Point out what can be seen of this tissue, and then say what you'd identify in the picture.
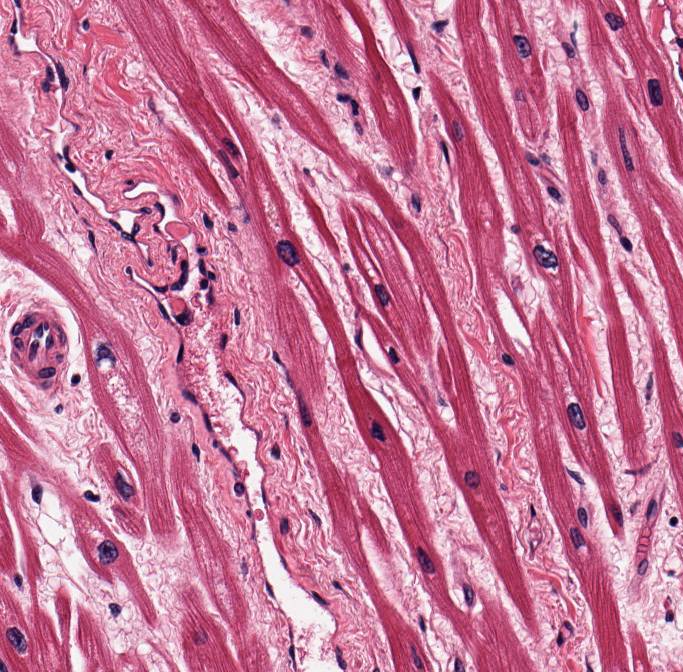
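Long eosinophilic muscle fibres, roughly parallel, slant steeply from upper left to lower right. Several branch and rejoin neighbours. Single oval nuclei, central. Small vessel in cross-section, several nuclei in wall, mid left edge. Atrial appendage of the heart.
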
